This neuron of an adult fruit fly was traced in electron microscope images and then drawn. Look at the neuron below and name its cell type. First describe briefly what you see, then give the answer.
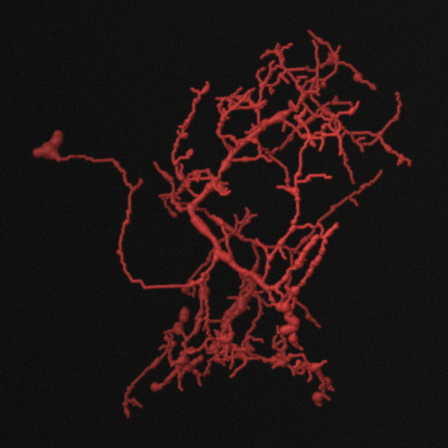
In this view it is about as wide as it is tall. This is a central-brain intrinsic neuron. It is of cell type CRE043_d.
